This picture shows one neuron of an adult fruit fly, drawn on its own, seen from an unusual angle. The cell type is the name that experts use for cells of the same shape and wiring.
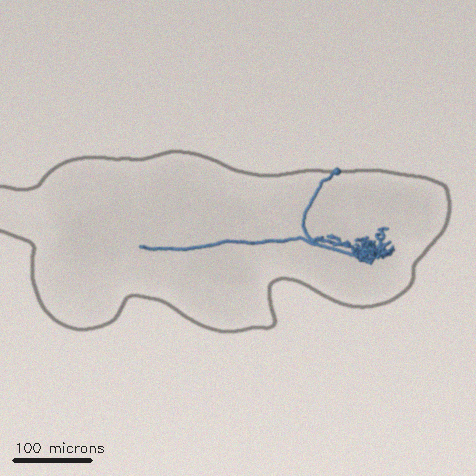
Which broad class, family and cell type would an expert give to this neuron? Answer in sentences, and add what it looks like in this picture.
This is a nerve-cord intrinsic neuron. The family is hemilineage 23B. Its cell type is IN23B087. By the scale bar it is about 350 microns wide in this view. In this view it is more than twice as wide as it is tall.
